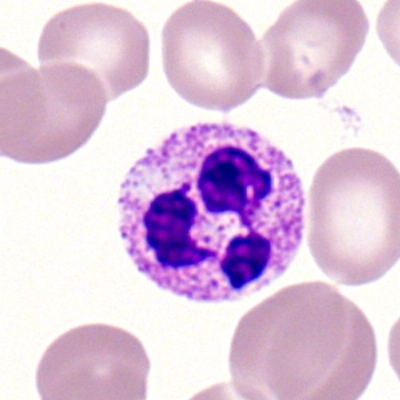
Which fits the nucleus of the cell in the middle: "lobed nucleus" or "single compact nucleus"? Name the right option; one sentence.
There is a nucleus divided into separate segments in this cell.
